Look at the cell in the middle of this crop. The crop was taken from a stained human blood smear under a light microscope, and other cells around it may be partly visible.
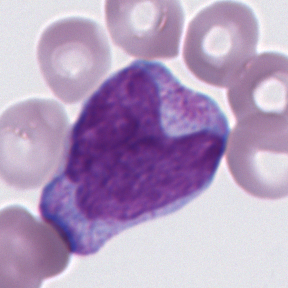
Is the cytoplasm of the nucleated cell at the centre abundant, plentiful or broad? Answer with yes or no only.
No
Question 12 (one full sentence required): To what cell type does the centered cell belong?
The central element of this crop is a cell, namely an atypical promyelocyte.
